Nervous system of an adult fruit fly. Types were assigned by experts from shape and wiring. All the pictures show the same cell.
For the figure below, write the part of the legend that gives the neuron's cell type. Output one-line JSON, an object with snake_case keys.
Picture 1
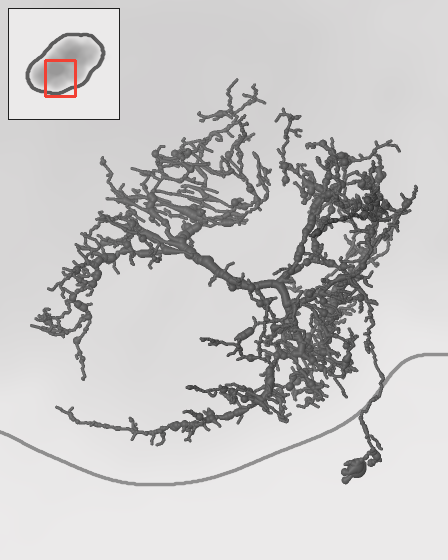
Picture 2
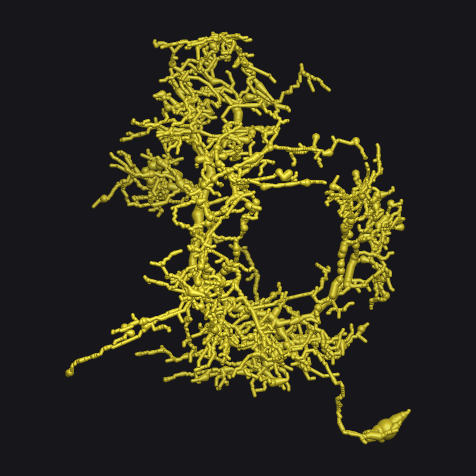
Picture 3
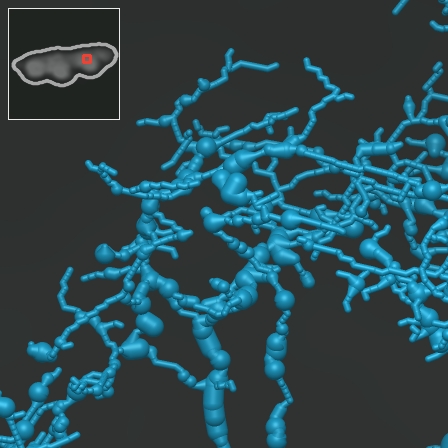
{"cell_type": "IN16B032"}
